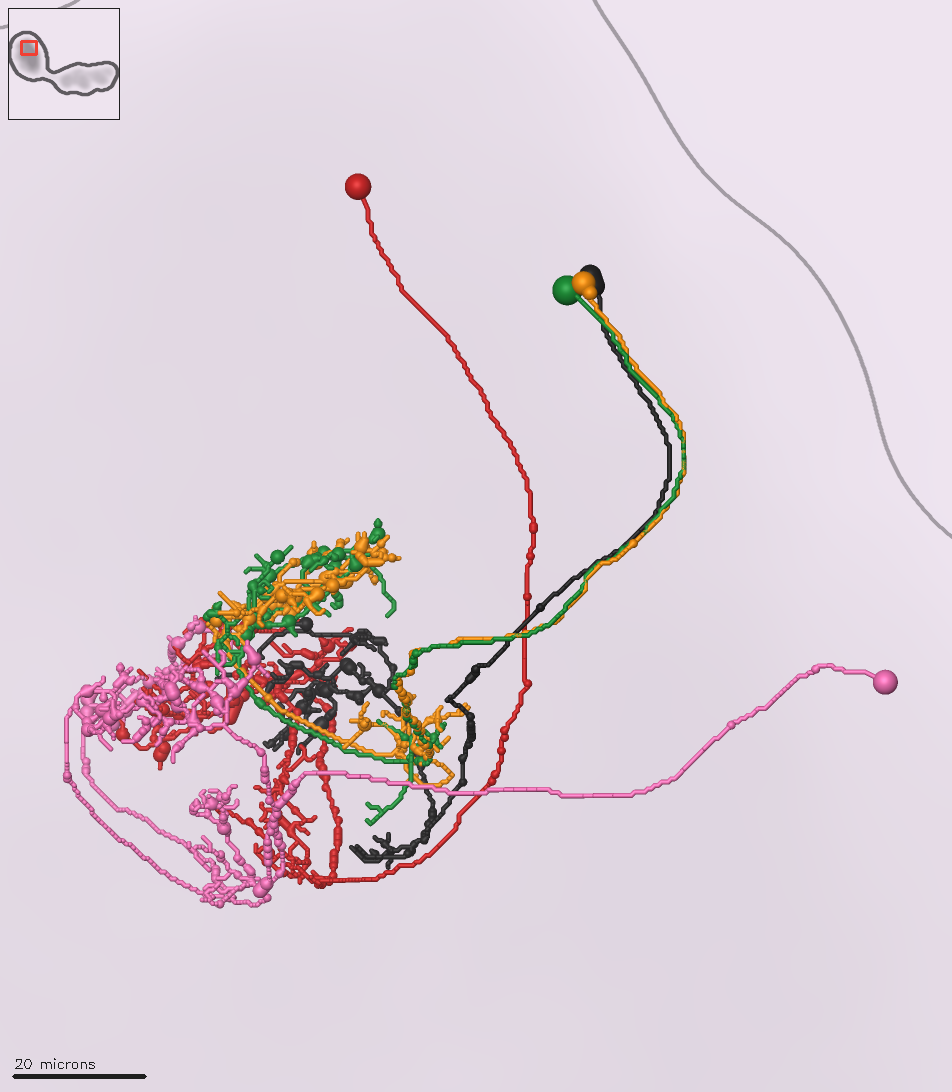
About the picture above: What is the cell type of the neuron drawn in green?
vDeltaI_b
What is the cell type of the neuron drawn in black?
vDeltaK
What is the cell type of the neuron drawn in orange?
vDeltaI_a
